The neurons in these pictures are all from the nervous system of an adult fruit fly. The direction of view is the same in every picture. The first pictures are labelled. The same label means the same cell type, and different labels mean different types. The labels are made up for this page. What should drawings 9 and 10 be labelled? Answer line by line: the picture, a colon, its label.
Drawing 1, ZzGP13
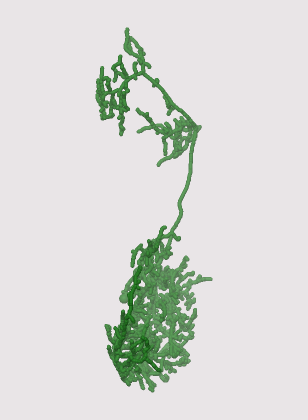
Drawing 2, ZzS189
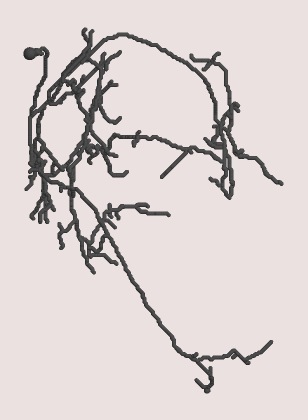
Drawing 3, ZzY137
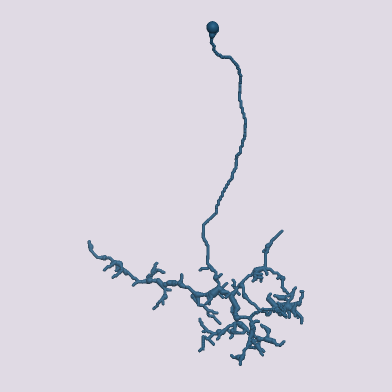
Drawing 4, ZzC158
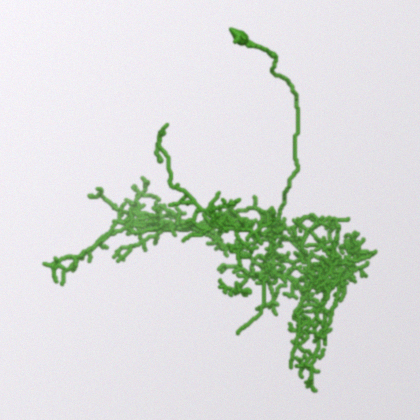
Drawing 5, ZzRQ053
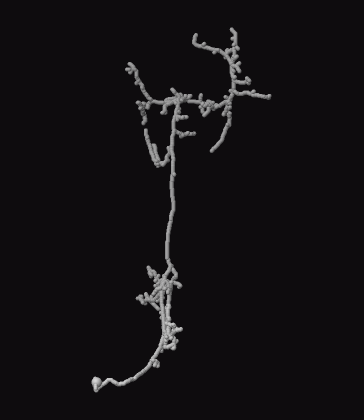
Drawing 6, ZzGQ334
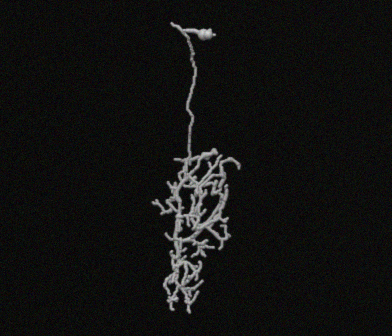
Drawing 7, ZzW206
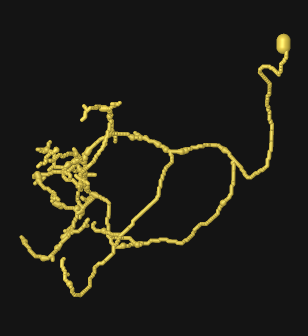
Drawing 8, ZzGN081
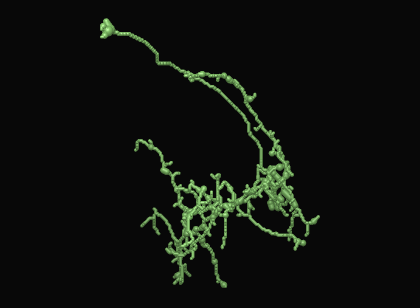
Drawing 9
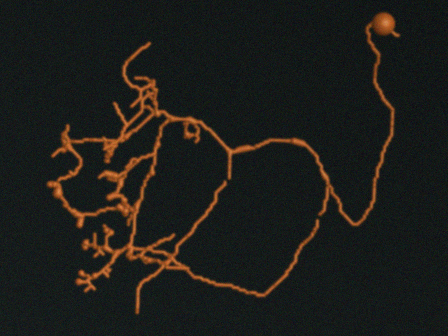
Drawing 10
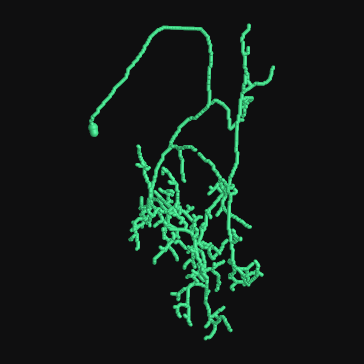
9: ZzW206
10: ZzW206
